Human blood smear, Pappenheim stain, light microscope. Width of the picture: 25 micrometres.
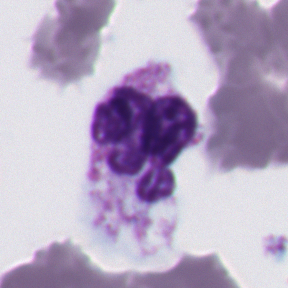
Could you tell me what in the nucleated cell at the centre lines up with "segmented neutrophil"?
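For a segmented neutrophil, the granules are the easiest place to start.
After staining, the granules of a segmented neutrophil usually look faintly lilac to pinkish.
Here they are pink-purple and loosely scattered, with the cytoplasm between them pale and almost colourless. Most of that granular cytoplasm lies below the nucleus, whose chromatin is dense and stains dark purple.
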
